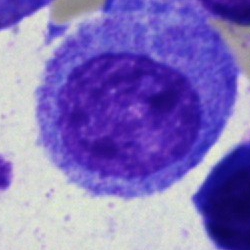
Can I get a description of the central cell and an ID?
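Roughly round, the cell has a finely irregular, slightly fuzzy edge. Its nucleus sits near the centre, surrounded on all sides by a moderate rim of cytoplasm. Fine purplish granules are scattered through that cytoplasm. This is a promyelocyte.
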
